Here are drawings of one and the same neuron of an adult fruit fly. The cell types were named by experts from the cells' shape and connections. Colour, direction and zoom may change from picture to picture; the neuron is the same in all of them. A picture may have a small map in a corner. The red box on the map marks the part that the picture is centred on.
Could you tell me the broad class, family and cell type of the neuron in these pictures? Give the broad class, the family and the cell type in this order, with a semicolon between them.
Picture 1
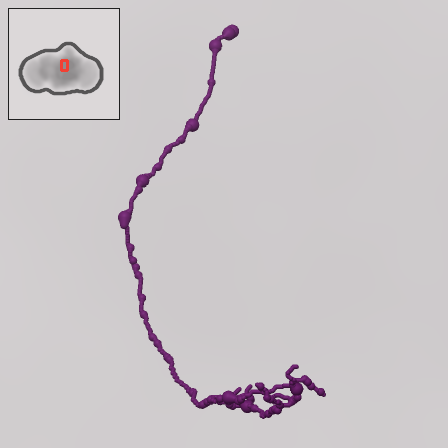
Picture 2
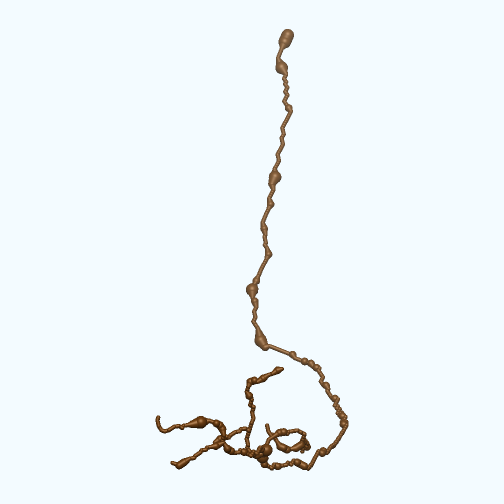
sensory neuron entering the nerve cord; class mechanosensory tactile; SNta31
